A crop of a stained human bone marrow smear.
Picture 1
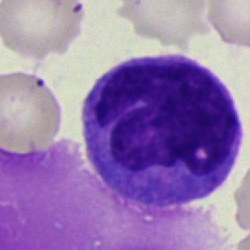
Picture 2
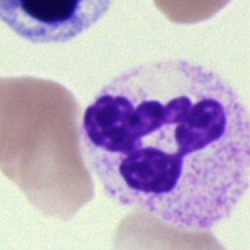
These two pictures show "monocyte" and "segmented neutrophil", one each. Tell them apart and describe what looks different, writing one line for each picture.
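Picture 1 shows a monocyte: The nucleus fills most of the cell.
Picture 2 shows a segmented neutrophil: The cytoplasm is plentiful and pale pinkish-lilac.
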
